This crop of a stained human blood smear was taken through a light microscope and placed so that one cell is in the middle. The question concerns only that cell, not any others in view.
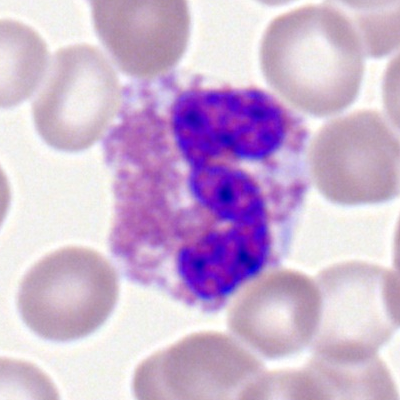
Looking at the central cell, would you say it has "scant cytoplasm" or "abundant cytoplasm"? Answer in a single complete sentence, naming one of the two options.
The cytoplasm of this cell is abundant.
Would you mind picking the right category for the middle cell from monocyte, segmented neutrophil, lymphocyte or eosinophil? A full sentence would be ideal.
Framed in the middle of the crop is an eosinophil.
